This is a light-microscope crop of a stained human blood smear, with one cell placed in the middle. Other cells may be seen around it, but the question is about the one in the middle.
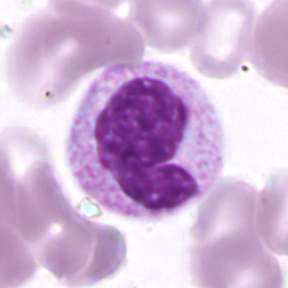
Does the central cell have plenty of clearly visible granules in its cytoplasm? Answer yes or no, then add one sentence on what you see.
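Yes. Fine lilac-pink granules fill the cytoplasm evenly.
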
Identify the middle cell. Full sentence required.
Among the cells in view, the one in the middle is a band neutrophil.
